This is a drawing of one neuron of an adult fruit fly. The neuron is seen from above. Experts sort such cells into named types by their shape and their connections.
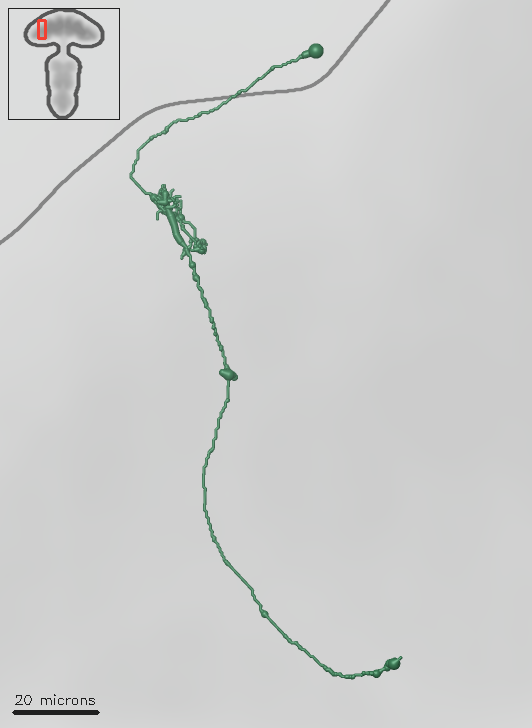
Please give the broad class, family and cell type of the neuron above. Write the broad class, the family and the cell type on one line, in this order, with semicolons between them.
optic-lobe intrinsic neuron; Tm; Tm2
